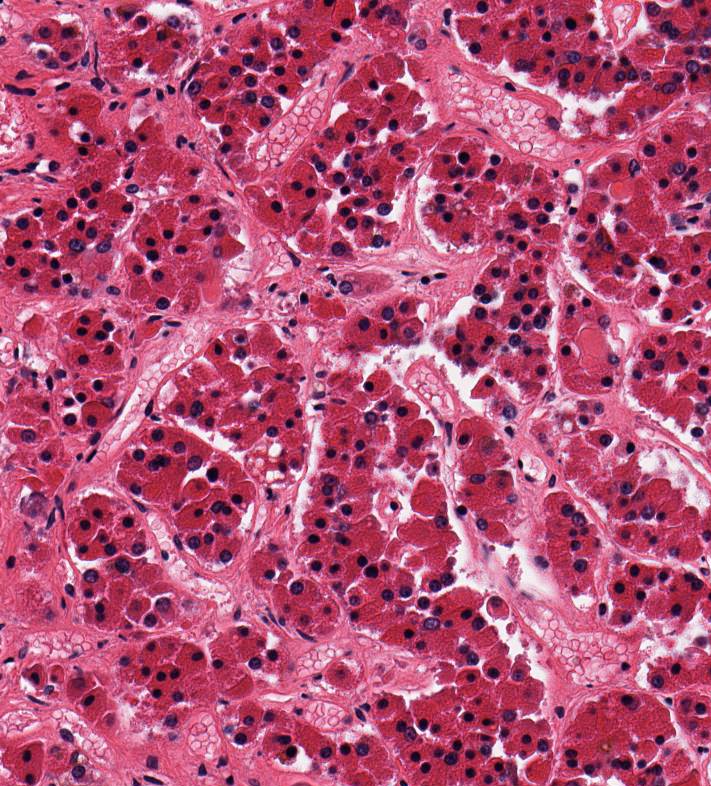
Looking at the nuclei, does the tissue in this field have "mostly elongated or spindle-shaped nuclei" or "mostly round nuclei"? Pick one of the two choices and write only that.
Mostly round nuclei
